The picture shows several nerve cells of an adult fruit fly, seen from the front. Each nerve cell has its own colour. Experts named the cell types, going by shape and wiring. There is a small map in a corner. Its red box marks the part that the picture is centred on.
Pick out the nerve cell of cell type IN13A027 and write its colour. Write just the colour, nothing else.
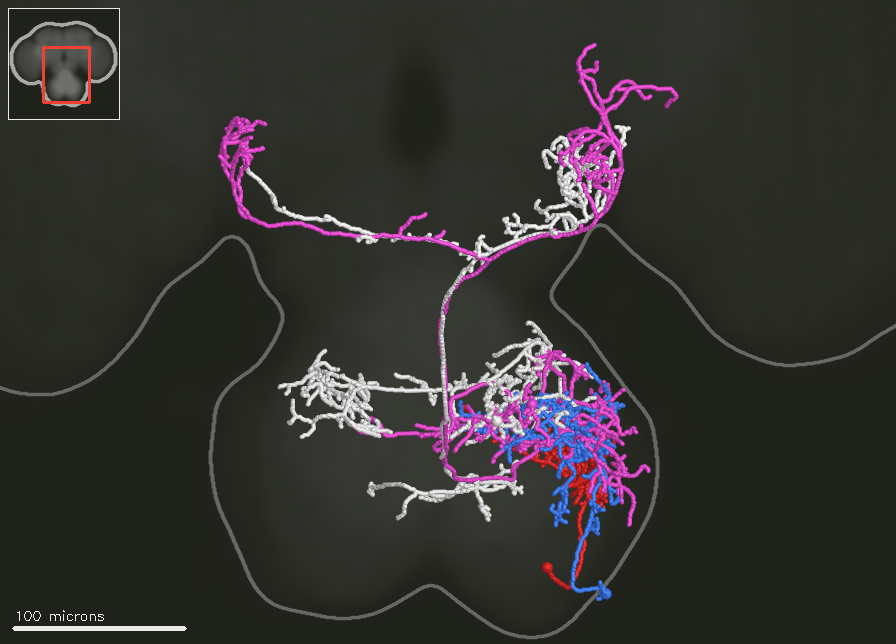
blue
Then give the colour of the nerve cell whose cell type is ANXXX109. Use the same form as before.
magenta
